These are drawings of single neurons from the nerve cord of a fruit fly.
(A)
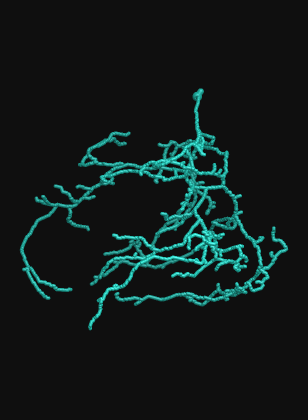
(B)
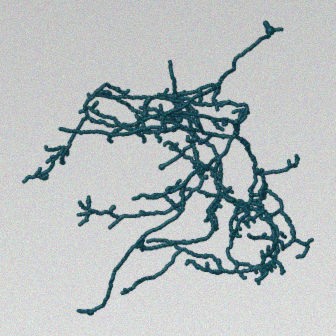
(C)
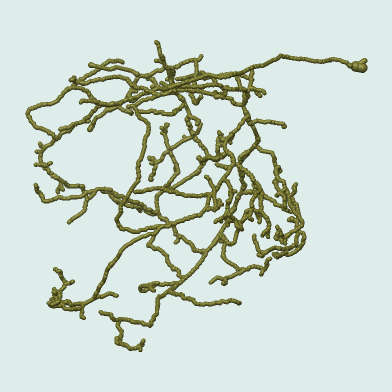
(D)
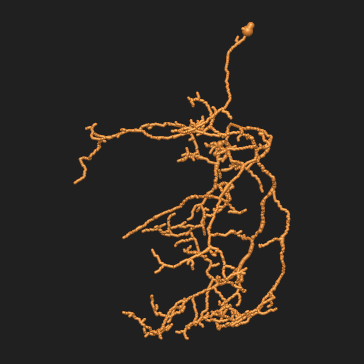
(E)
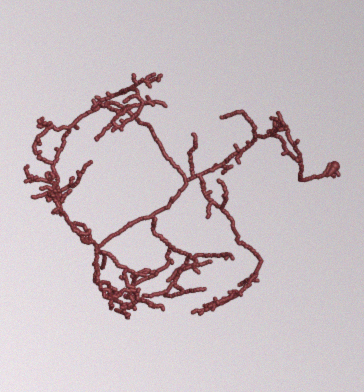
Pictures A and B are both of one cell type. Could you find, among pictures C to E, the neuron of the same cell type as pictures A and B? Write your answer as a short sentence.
Picture C is of the same cell type.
